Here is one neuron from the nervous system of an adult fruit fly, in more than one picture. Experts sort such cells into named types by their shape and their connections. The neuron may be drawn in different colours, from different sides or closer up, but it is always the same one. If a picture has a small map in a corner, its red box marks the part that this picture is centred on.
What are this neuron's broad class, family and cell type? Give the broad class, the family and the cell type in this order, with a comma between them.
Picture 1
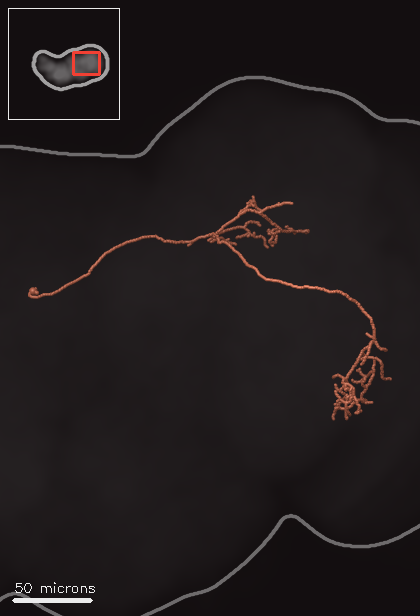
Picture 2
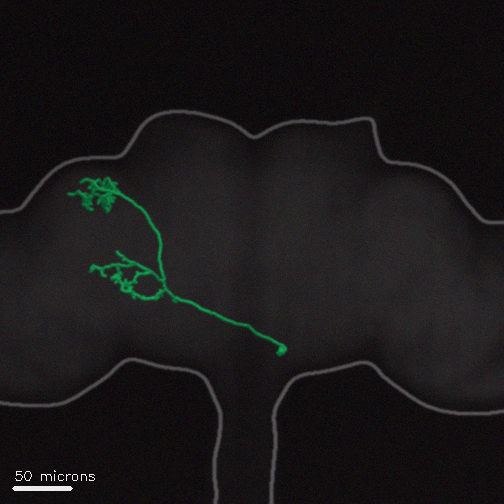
central-brain intrinsic neuron, hemilineage DM6_posterior, AVLP584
